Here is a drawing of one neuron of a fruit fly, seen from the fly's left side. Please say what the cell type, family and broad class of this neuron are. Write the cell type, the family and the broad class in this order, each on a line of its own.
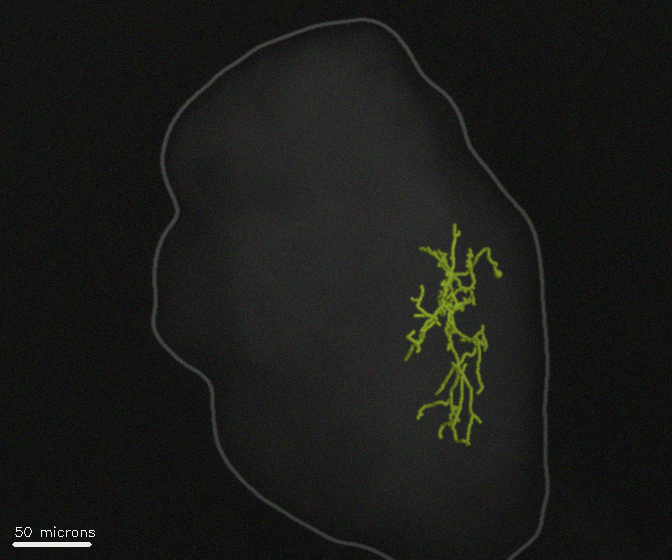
PS242
hemilineage DM4_ventral
central-brain intrinsic neuron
